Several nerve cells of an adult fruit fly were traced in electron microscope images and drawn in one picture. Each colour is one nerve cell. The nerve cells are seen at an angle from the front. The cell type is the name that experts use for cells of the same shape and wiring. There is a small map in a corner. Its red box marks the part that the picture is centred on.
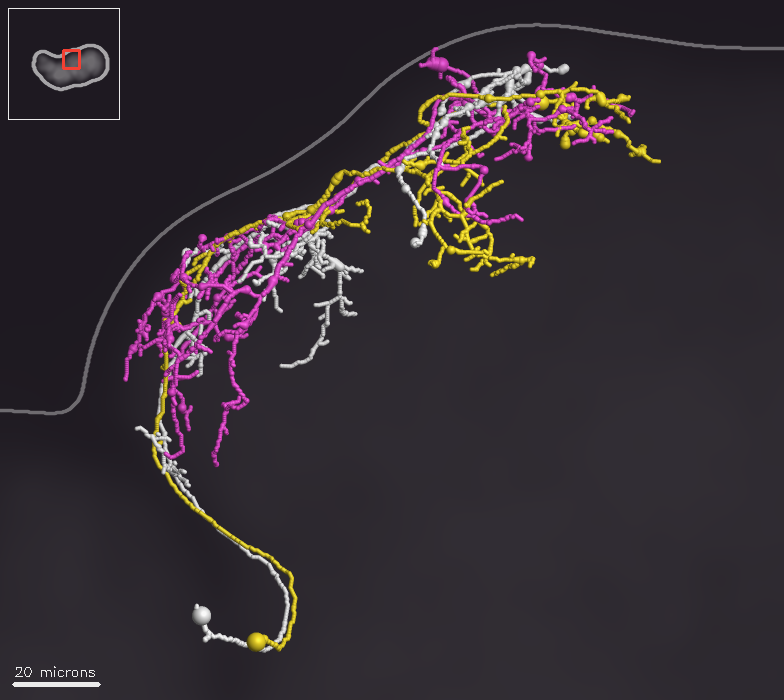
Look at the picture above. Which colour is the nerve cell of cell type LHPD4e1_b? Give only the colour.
magenta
